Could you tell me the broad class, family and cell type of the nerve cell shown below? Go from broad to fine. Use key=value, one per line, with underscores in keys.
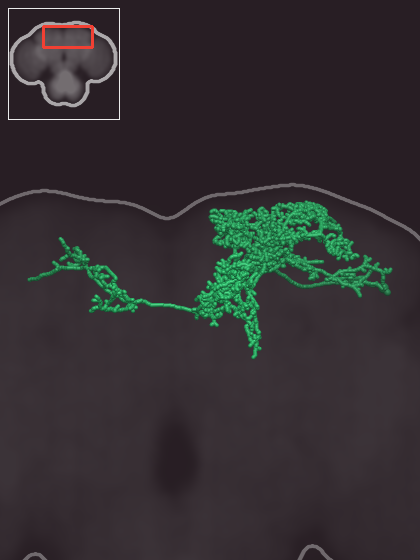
broad_class=central-brain intrinsic neuron
family=hemilineage DL2_dorsal
cell_type=LHPV5e1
